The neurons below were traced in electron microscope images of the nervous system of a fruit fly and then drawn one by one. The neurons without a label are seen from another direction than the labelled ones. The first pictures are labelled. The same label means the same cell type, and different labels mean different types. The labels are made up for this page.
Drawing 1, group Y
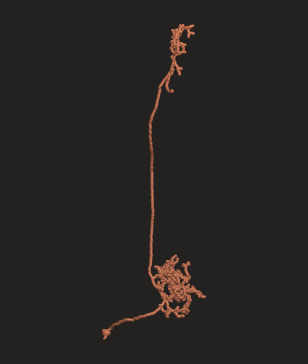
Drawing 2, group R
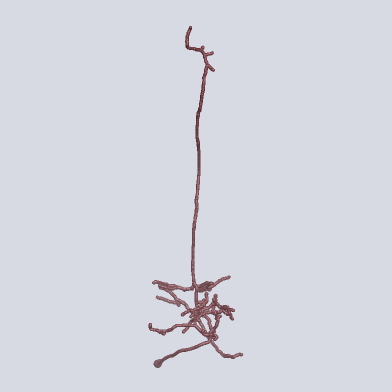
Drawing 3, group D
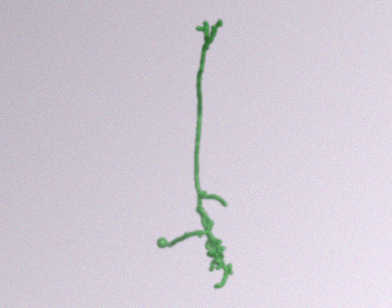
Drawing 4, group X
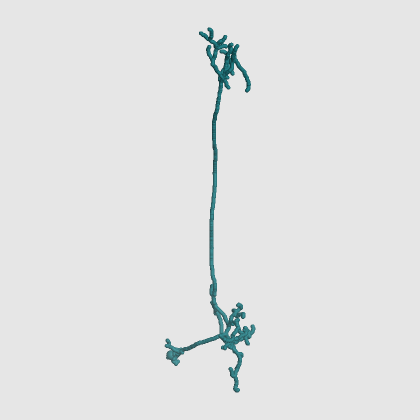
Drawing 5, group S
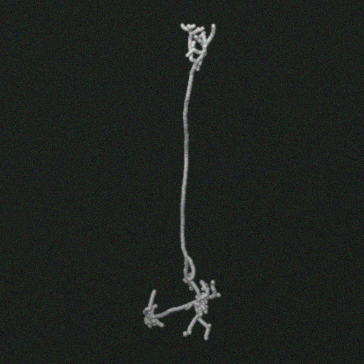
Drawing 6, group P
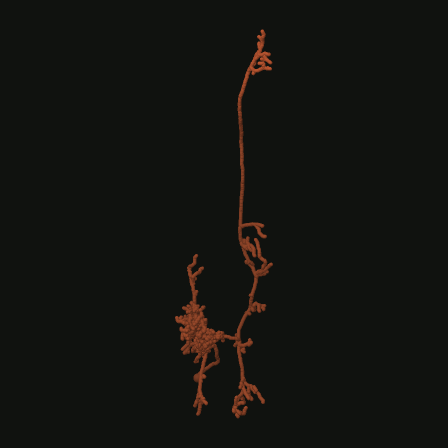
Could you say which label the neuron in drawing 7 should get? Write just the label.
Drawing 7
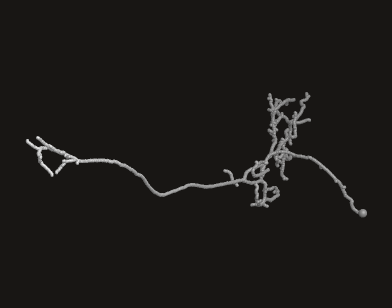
group D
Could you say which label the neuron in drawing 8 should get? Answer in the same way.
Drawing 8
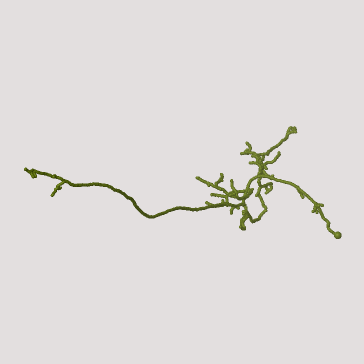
group D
